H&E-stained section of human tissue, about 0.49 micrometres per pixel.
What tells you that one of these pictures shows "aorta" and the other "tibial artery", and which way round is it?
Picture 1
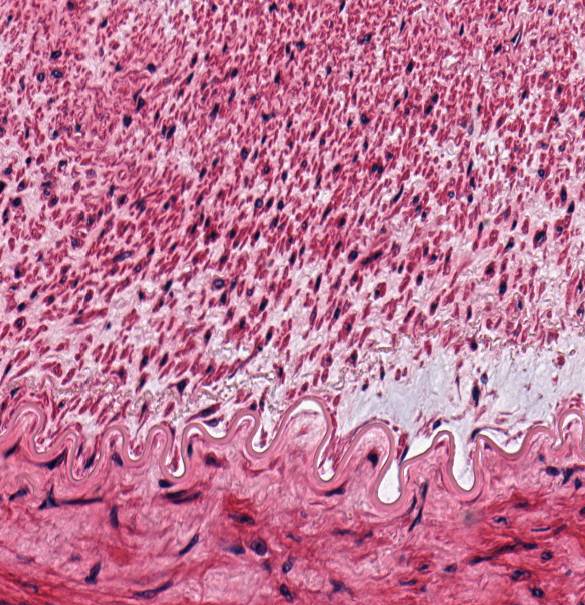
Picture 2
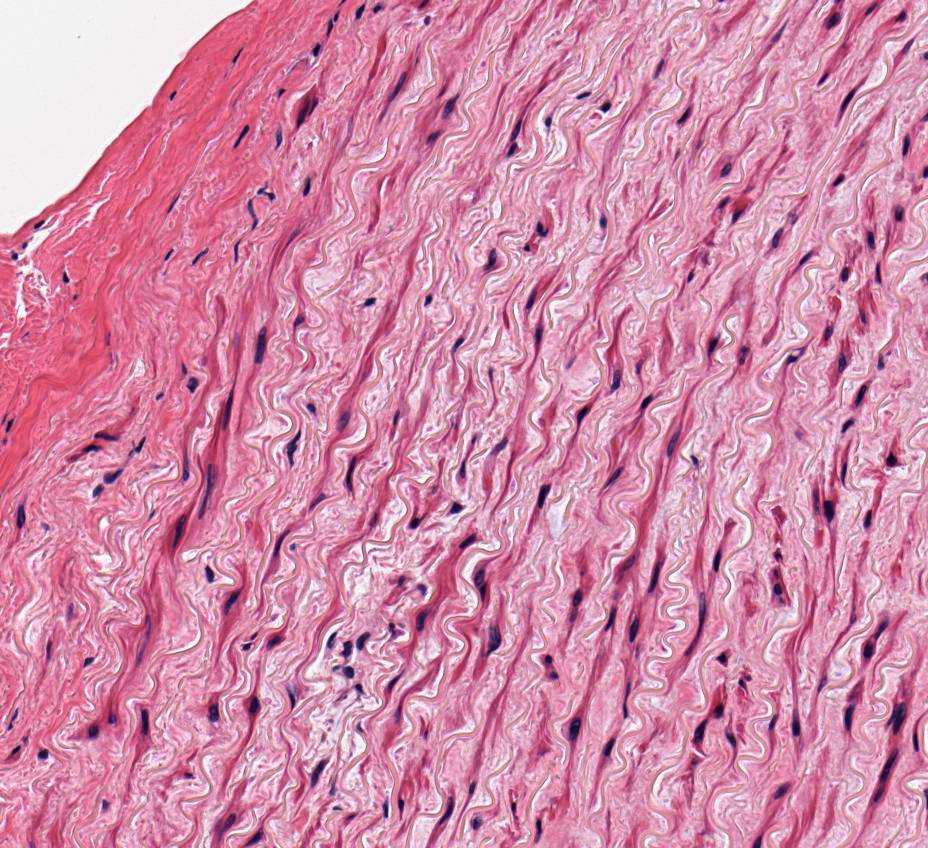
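Picture 1 is the tibial artery; picture 2 is the aorta. In picture 1, closely packed spindle-shaped cells with elongated dark nuclei and pink cytoplasm form a dense upper layer, parted by a wavy band from a less cellular pink fibrous layer below. Picture 2 is compact and layered across nearly the whole field, with many thin, pale, glassy, tightly wavy lines between its pink fibre bundles.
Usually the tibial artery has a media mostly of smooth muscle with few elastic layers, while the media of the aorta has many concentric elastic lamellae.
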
